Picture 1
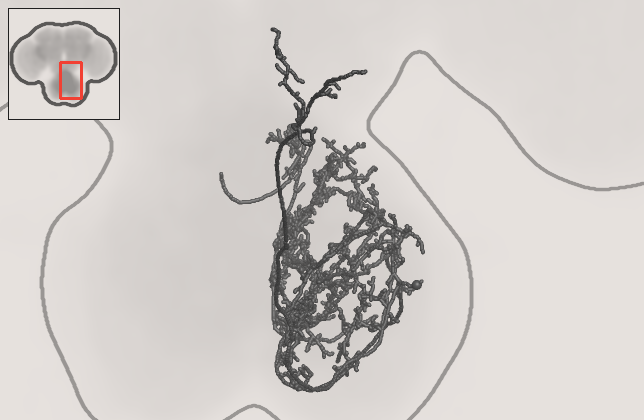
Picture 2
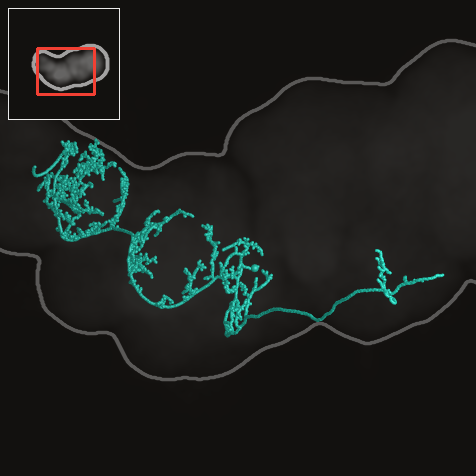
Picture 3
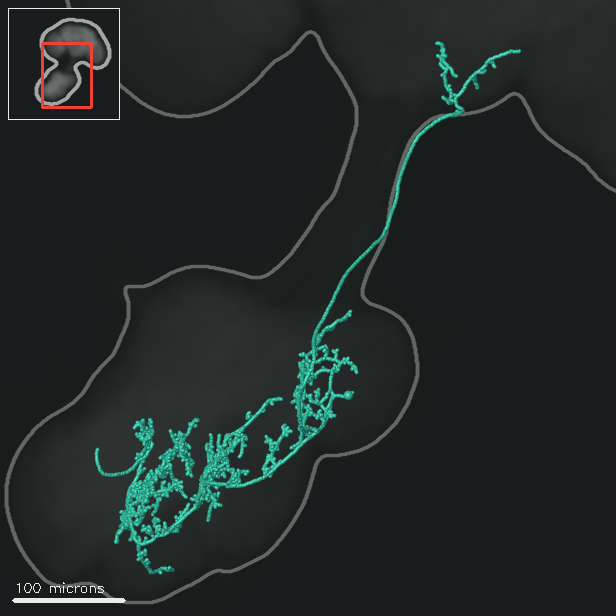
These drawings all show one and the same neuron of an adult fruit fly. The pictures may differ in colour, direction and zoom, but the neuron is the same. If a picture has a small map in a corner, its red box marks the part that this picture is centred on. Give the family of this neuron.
hemilineage 01A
